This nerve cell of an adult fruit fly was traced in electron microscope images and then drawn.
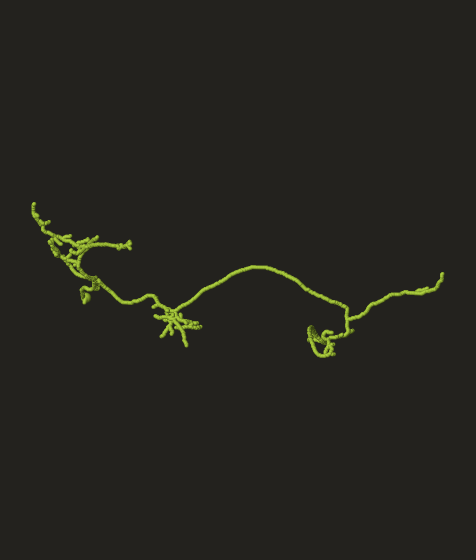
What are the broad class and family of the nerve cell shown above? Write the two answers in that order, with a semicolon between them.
central-brain intrinsic neuron; hemilineage AOTUv3_ventral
